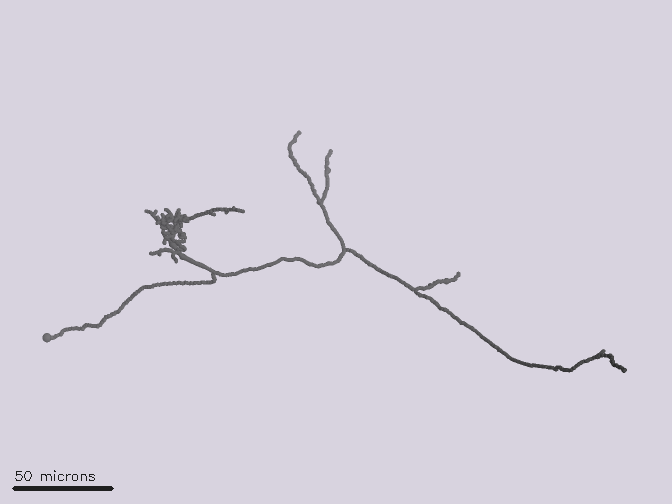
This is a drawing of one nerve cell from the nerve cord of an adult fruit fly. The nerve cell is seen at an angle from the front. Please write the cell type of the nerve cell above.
IN08B082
